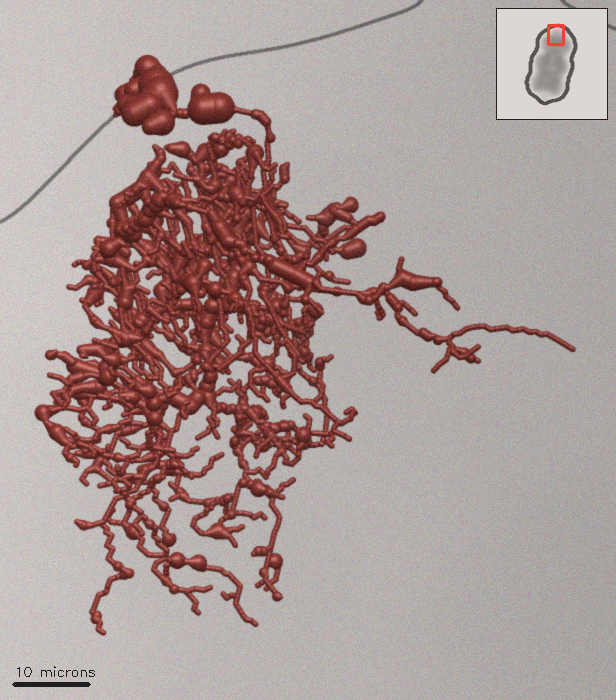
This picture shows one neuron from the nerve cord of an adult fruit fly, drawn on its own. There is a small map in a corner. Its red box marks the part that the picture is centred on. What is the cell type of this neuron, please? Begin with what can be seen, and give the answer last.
By the scale bar it is about 75 microns tall in this view. As drawn here it is about as wide as it is tall. Its broad class is nerve-cord intrinsic neuron. Its cell type is INXXX271.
